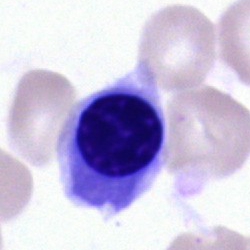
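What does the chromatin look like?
Dark and dense, with small coarse clumps.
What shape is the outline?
Irregular, with a tapered tongue of cytoplasm pointing upward.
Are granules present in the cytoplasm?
No, none are seen.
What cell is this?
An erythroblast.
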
